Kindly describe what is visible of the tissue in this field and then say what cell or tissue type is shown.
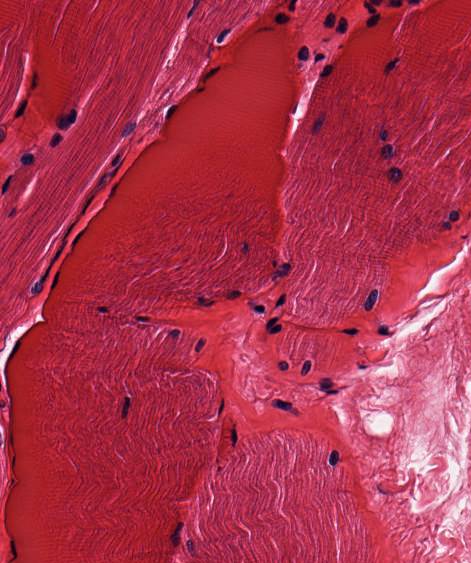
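Striations: fine transverse cross-striations run across the fibres. Nuclei: small, dark and oval, lying mostly at the edges of the fibres and in the tissue between them. Surroundings: paler, looser fibrous connective tissue in the lower right, and no fat cells. The tissue is skeletal muscle.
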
